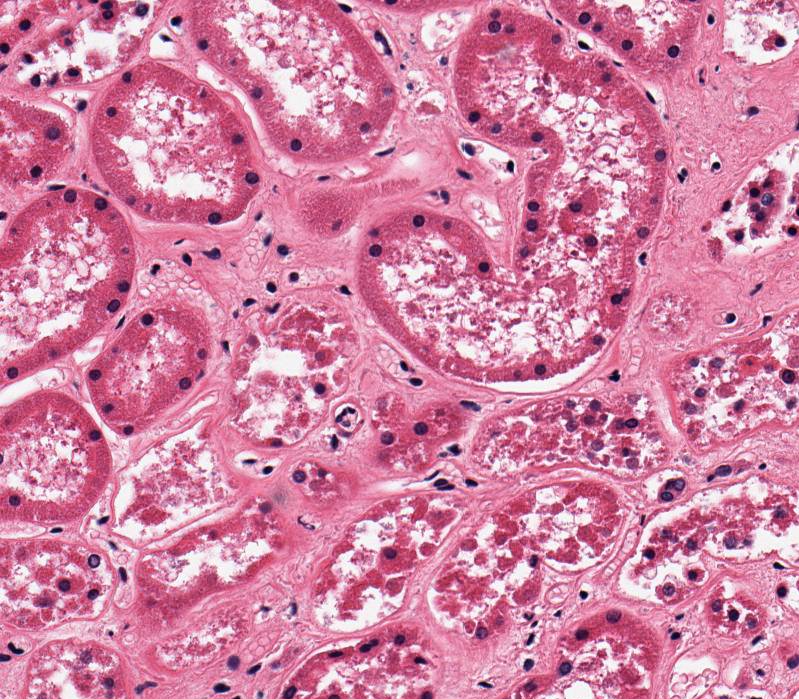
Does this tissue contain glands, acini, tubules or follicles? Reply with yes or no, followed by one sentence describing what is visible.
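Yes. The better-preserved tubules in the upper left are lined by a single layer of cuboidal to low columnar cells with one round dark nucleus each, set toward the base.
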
